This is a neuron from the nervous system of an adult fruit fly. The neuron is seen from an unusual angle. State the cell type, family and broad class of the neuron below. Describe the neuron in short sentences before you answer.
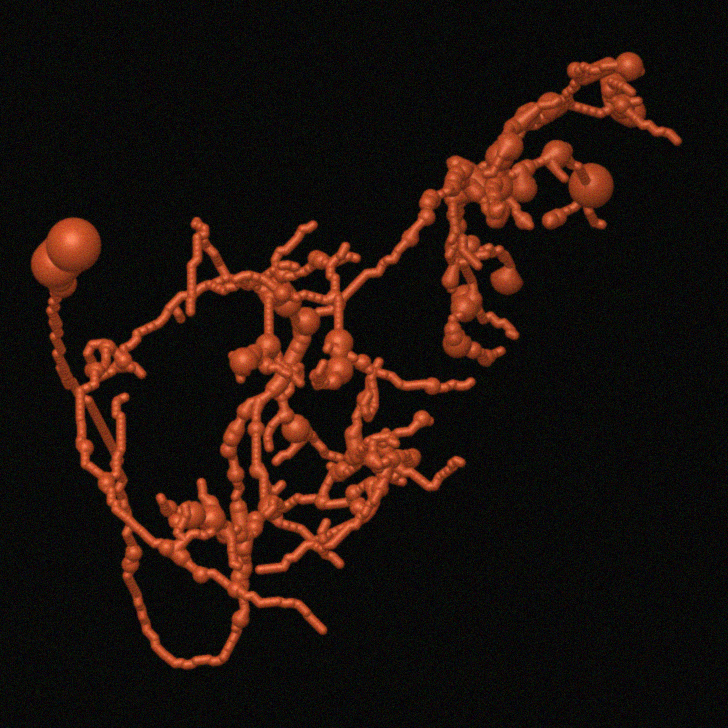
The picture shows dozens of branch ends. In this view it is about as wide as it is tall. Its cell type is CB2976. The family is hemilineage LHp2. It is a central-brain intrinsic neuron.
